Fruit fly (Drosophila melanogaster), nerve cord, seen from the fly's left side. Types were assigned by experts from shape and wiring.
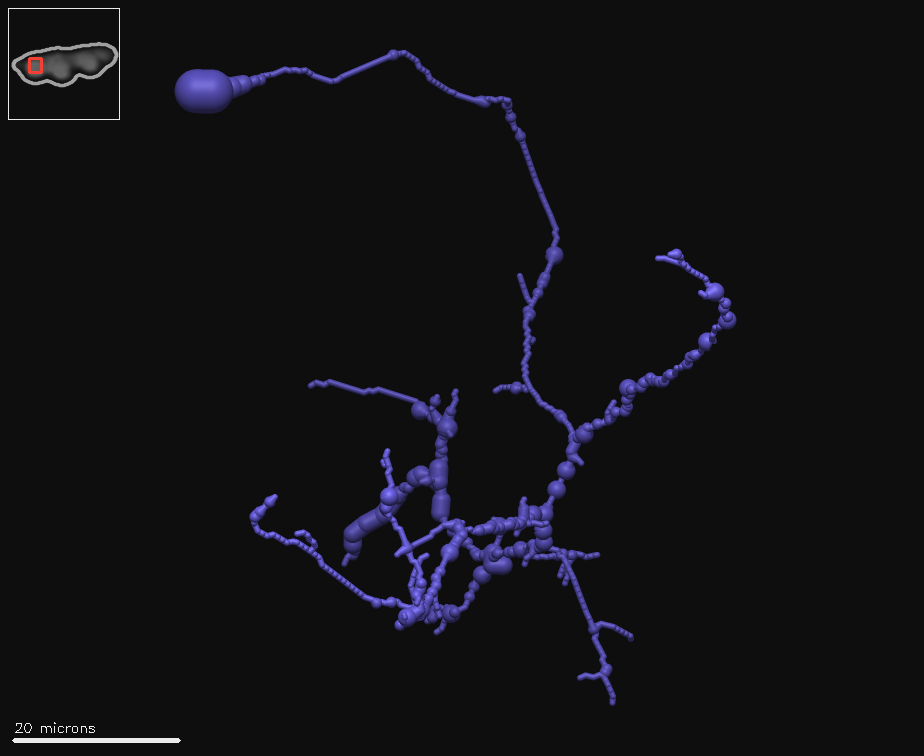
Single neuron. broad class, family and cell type: nerve-cord intrinsic neuron; hemilineage 19A; IN19A124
